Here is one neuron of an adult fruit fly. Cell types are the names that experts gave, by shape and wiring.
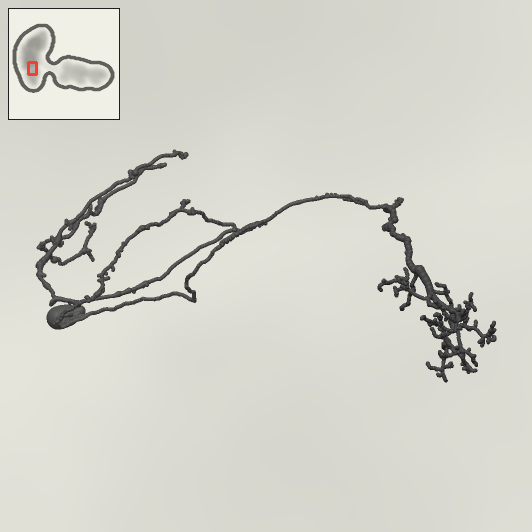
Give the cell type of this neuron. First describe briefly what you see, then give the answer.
It is in the brain and does not reach the nerve cord. As drawn here it is wider than it is tall. It is a visual projection neuron. It is of cell type LC12.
